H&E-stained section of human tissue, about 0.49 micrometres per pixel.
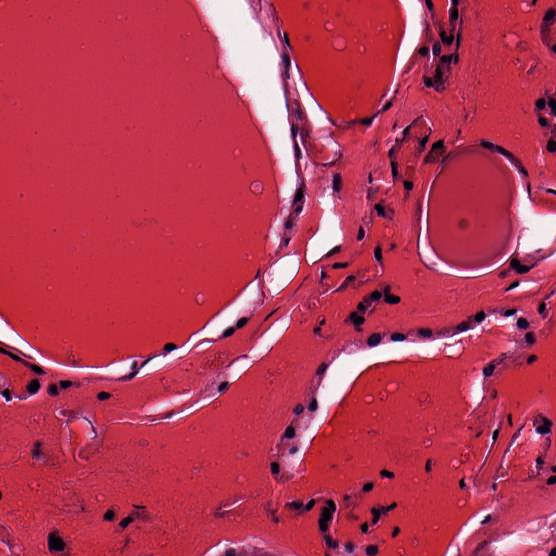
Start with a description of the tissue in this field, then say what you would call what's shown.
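First, follicles filled with homogeneous pink-red colloid fill most of the field, the largest at the upper left. Second, a small round colloid-filled follicle sits at upper right, between larger ones. Third, the lining is flattened epithelium with thin, elongated dark nuclei. Fourth, these nuclei are small, dark and uniform, without clearing or overlapping. This is thyroid.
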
